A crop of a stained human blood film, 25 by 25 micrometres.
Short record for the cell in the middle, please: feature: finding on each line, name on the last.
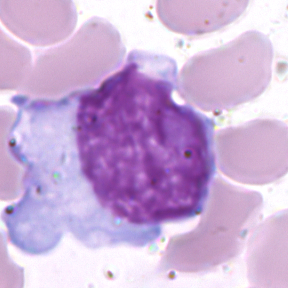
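Cytoplasm: lies mostly to the left of the nucleus
Cytoplasm colour: a pale greyish blue
Outline: irregular, with rounded bulges along the left edge
Chromatin: mottled, paler patches among darker purple areas
Nucleus: about 14 by 11 micrometres
Name: plasma cell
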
